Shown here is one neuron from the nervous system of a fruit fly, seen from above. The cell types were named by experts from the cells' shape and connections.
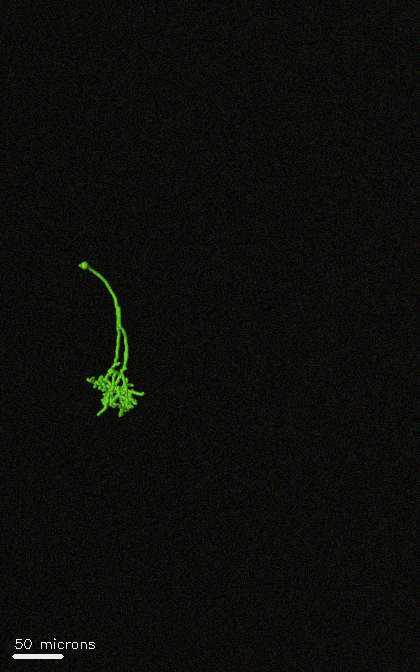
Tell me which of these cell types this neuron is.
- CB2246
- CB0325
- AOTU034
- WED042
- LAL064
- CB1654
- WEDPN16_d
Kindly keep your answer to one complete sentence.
This particular neuron has the cell type WED042.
